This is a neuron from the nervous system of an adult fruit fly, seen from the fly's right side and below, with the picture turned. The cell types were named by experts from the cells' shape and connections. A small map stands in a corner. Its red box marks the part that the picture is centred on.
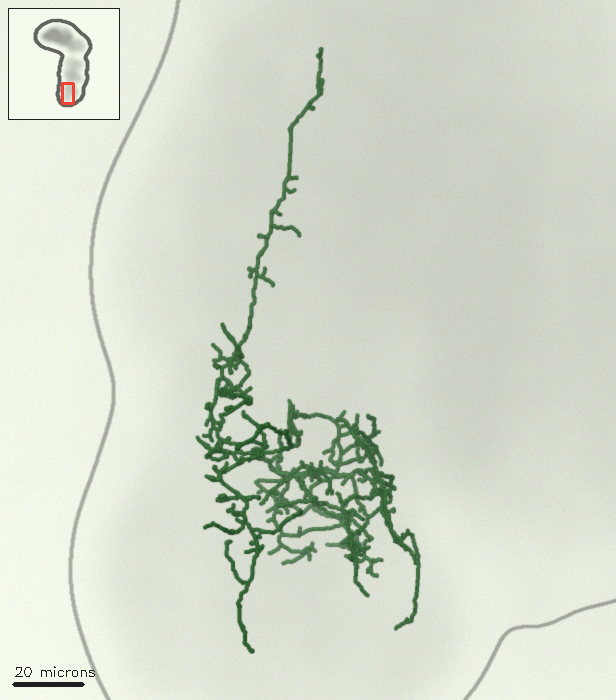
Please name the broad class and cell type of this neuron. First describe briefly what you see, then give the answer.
By the scale bar it is about 180 microns tall in this view. The picture shows dozens of branch ends. It is a nerve-cord intrinsic neuron. It is of cell type INXXX331.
